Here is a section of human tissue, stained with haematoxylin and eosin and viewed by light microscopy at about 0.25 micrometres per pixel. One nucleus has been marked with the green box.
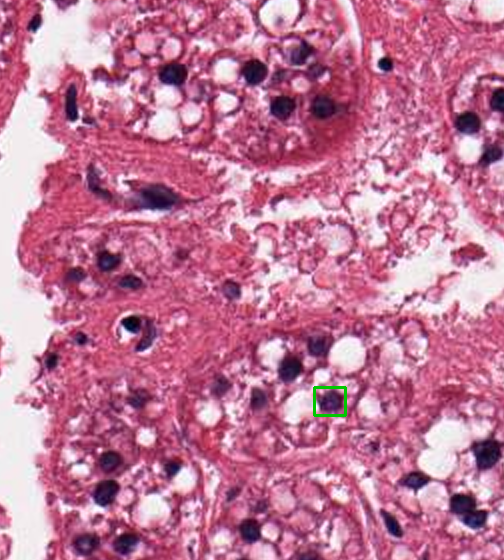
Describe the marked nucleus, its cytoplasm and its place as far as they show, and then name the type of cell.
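The nucleus is roundish and stains dark and fairly evenly throughout. The nucleus is pressed against clear, round, empty-looking spaces lying directly beside it. The surrounding cytoplasm is pink and filled with many clear round vacuoles of varying size, giving it a bubbly look. The cell's own outline cannot be made out; it merges with its neighbours. It lies inside a rounded cluster of similarly vacuolated cells, bounded by thin pink fibrous strands. Type of cell: adrenal cortical cell.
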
